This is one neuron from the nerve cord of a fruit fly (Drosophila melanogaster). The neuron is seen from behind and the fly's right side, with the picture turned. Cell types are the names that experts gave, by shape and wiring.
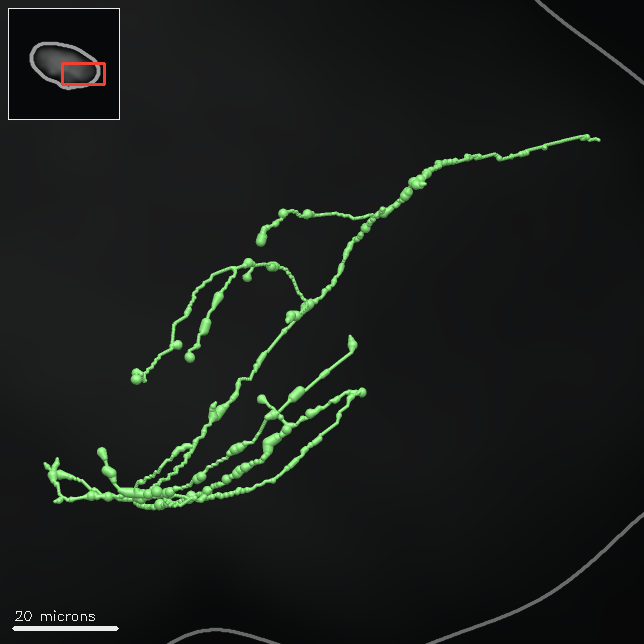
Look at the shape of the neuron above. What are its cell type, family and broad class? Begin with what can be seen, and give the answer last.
The drawing shows no cell body. From left to right in the picture it spans about 110 microns. Its cell type is DNg59. Its family is hemilineage MD3. This is a descending neuron.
